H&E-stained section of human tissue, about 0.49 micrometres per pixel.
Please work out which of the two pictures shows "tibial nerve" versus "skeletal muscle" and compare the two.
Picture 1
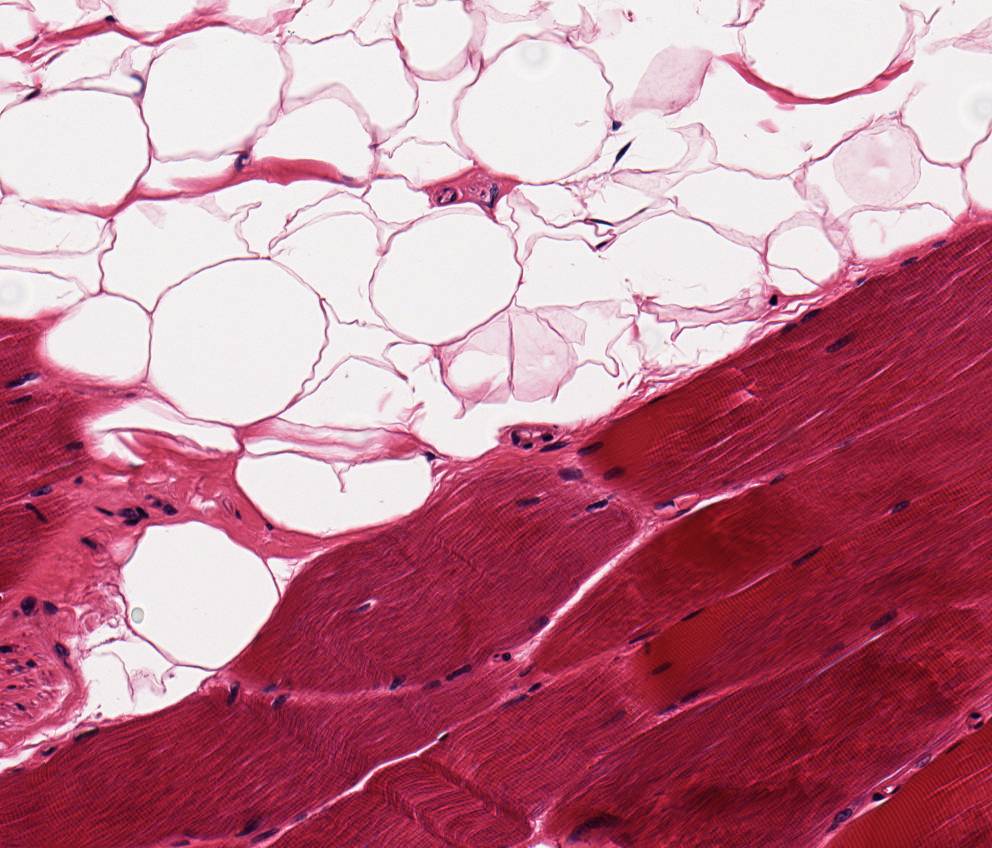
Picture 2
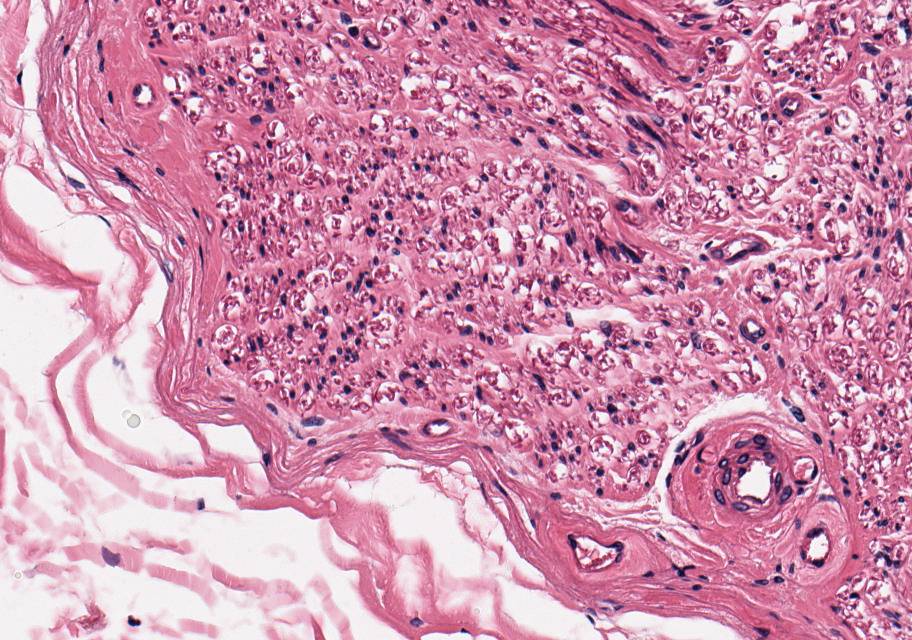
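Skeletal muscle occupies picture 1; the tibial nerve occupies picture 2. In picture 1, deep pink muscle fibres run diagonally from lower left to upper right, showing fine cross-striations, with elongated nuclei at the fibre edges. Picture 2 is dominated by a large bundle of densely packed round profiles cut in cross-section, filling the upper and right part of the field. Each profile, a myelinated nerve fibre cut transversely, has a small central pink dot inside a pale, clear ring, and small dark oval or elongated nuclei lie singly among them.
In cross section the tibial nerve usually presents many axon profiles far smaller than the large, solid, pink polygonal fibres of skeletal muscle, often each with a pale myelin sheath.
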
